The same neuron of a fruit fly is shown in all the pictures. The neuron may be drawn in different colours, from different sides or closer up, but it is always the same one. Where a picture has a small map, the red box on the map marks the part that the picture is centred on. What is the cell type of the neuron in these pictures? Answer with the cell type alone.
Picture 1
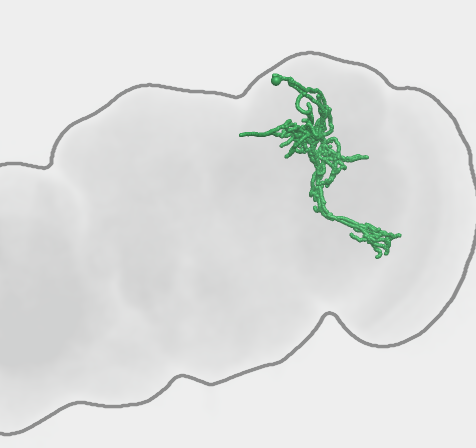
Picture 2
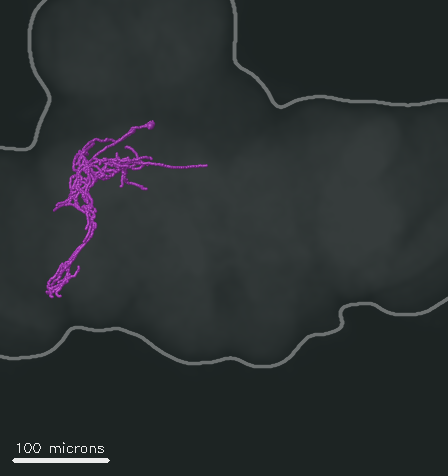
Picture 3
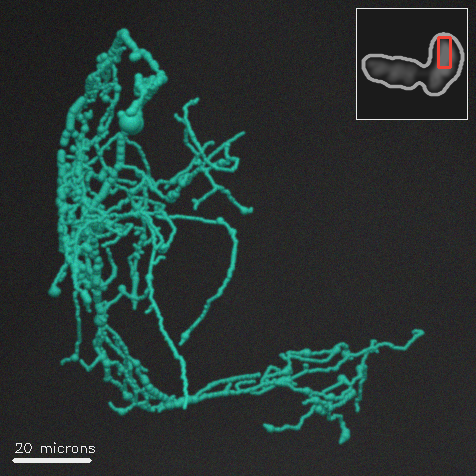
aMe22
